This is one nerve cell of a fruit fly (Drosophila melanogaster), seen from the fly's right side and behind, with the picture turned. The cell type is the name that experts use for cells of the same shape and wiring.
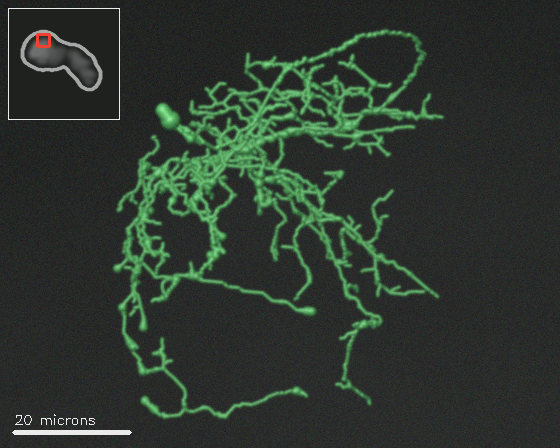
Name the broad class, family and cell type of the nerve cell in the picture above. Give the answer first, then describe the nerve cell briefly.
This is a central-brain intrinsic neuron. The family is hemilineage MD_SA1. Its cell type is GNG407. From top to bottom in the picture it spans about 65 microns. In this view it is about as wide as it is tall.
